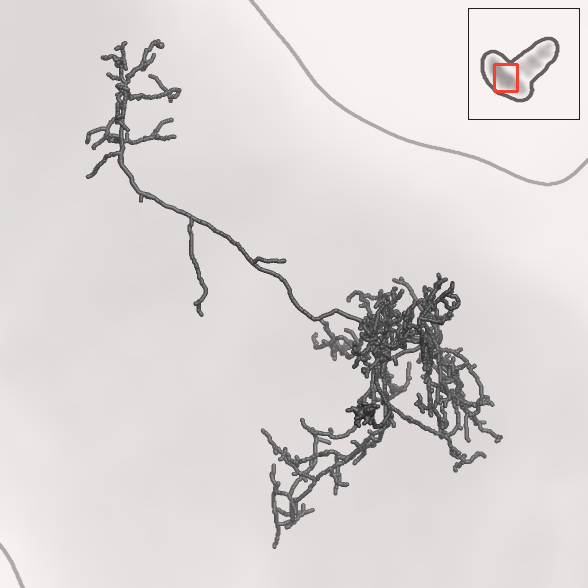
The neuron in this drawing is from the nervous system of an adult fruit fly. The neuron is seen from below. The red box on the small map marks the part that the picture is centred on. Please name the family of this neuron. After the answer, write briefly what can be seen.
Its family is hemilineage LB3. This is a central-brain intrinsic neuron. Dozens of branch ends can be seen. As drawn here it is about as wide as it is tall.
